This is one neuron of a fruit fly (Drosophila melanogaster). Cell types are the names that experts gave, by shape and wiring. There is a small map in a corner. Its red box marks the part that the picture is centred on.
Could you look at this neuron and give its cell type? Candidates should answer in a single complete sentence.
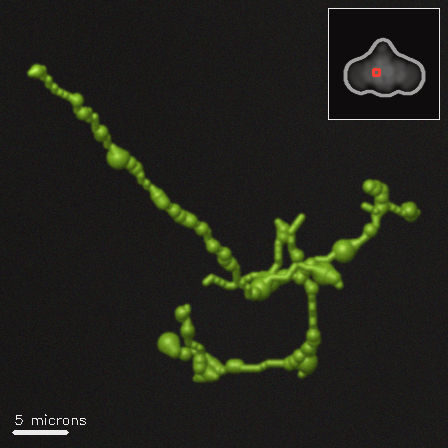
This neuron is categorized as cell type SNta21.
